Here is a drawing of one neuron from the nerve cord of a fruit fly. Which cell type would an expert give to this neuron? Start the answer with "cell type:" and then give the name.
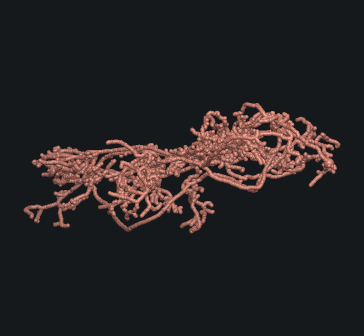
cell type: IN00A002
